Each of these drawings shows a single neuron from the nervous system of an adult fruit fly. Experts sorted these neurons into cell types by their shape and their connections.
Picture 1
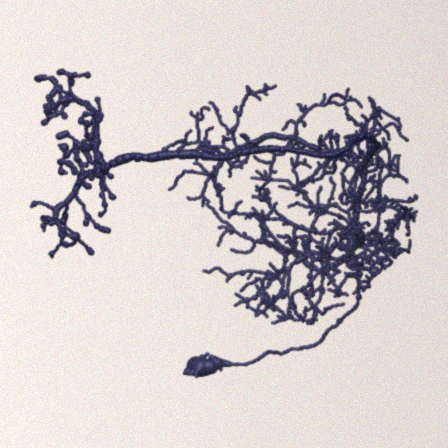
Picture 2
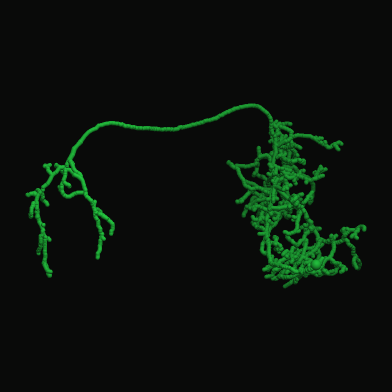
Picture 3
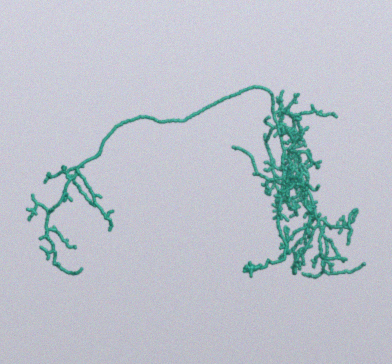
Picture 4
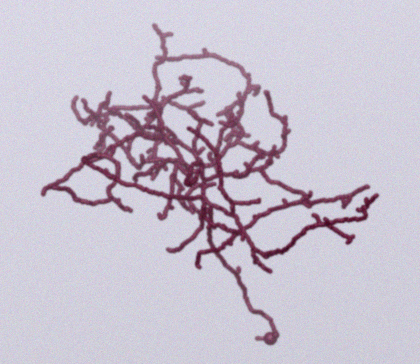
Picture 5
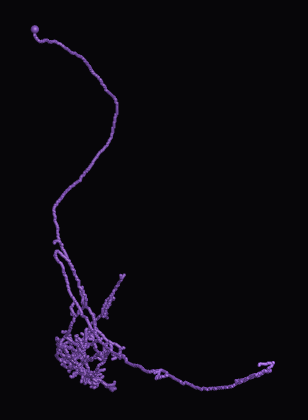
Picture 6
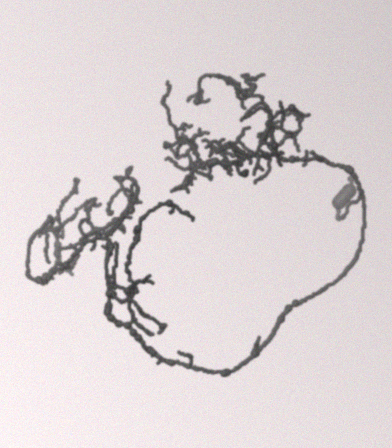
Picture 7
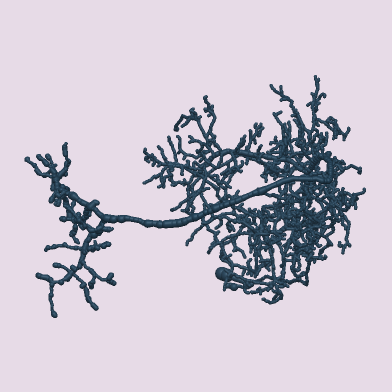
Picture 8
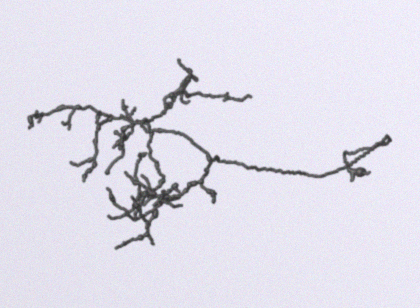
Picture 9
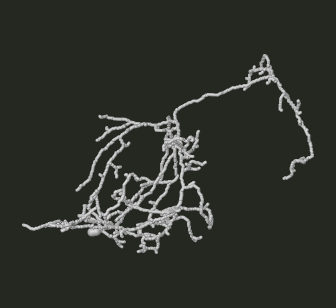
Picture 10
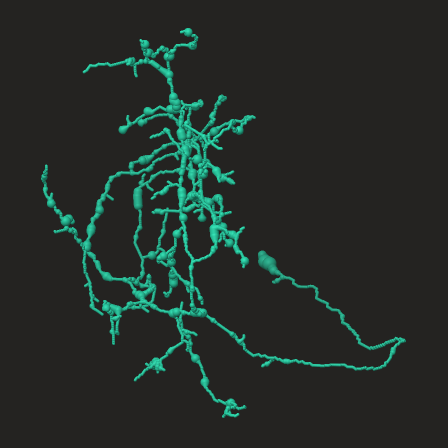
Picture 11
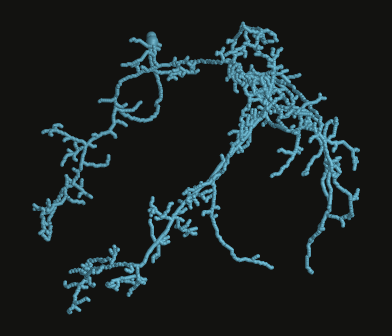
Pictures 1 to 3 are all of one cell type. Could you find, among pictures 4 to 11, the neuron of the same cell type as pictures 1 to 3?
7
